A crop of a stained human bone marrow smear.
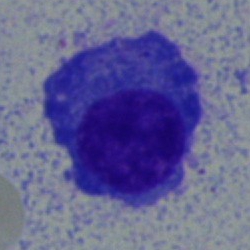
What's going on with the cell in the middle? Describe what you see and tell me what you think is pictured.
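First, the outline: irregular, with many small blunt bumps along the edge, standing out most clearly on the upper and right sides. Second, the nucleus: off centre, in the lower part of the cell. Third, the cytoplasm: no granules can be seen. Name: plasma cell.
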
